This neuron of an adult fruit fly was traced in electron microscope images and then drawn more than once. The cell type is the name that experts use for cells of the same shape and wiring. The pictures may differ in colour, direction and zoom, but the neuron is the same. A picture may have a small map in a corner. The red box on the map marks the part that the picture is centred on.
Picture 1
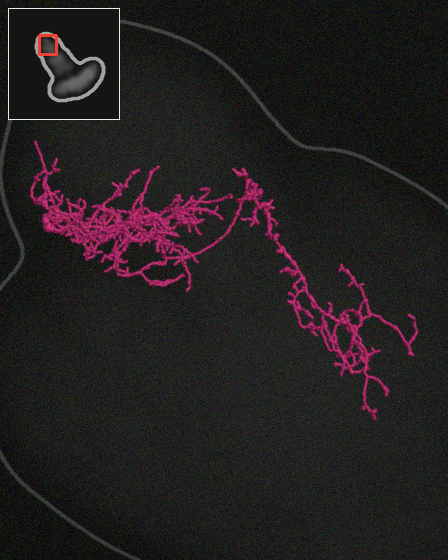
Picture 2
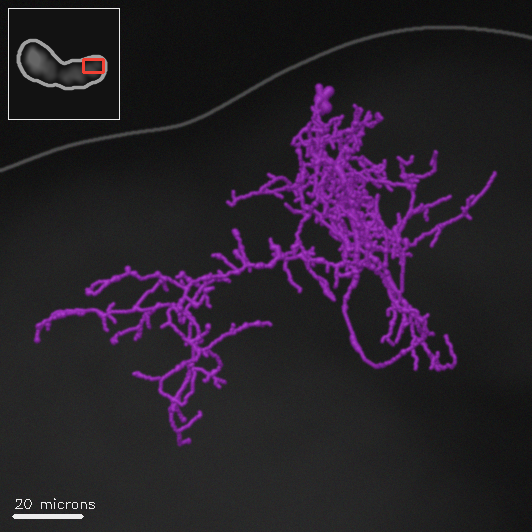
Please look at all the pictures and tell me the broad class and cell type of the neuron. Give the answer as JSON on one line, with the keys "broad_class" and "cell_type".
{"broad_class": "nerve-cord intrinsic neuron", "cell_type": "INXXX281"}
